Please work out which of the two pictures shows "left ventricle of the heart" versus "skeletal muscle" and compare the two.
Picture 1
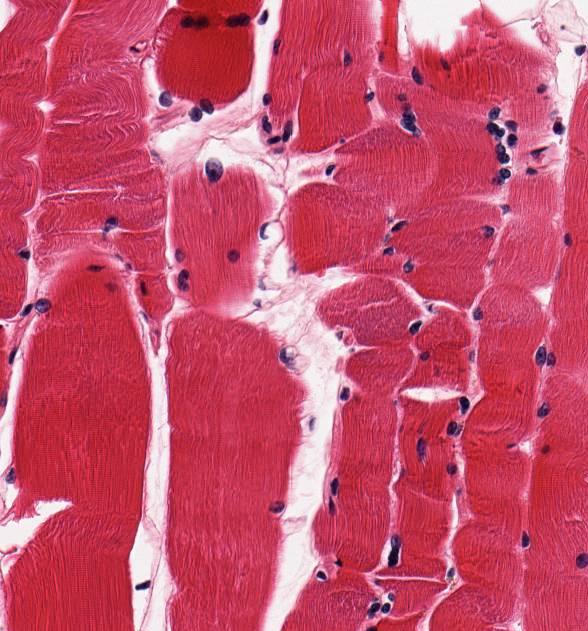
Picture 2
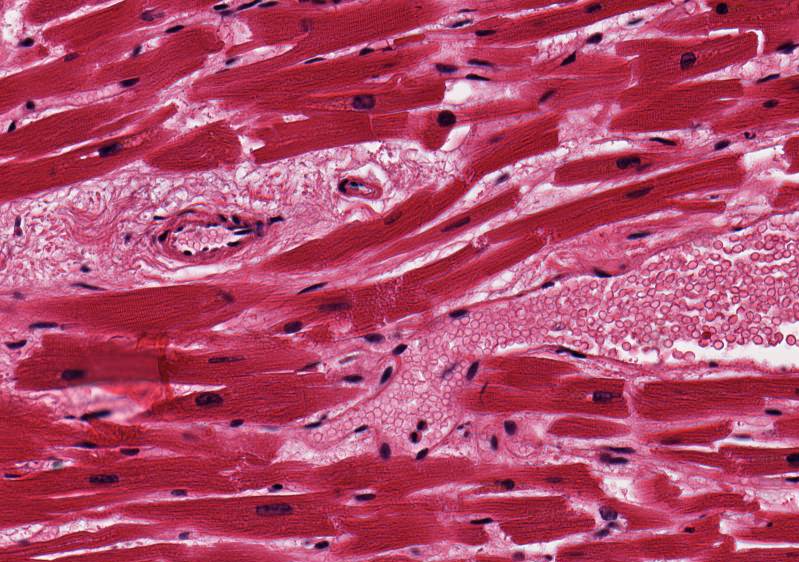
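Skeletal muscle appears in picture 1 and the left ventricle of the heart in picture 2. The skeletal muscle fibres show fine transverse cross-striations and deep pink-red cytoplasm, with small dark nuclei at their edges and only thin, pale, loose connective tissue between them.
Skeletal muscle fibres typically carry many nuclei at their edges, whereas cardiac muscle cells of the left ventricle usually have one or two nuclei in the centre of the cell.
In picture 2, elongated, deeply eosinophilic muscle fibres run roughly from left to right, rising slightly toward the upper right, and they branch and join neighbouring fibres.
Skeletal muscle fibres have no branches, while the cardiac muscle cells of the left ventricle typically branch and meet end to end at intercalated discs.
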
